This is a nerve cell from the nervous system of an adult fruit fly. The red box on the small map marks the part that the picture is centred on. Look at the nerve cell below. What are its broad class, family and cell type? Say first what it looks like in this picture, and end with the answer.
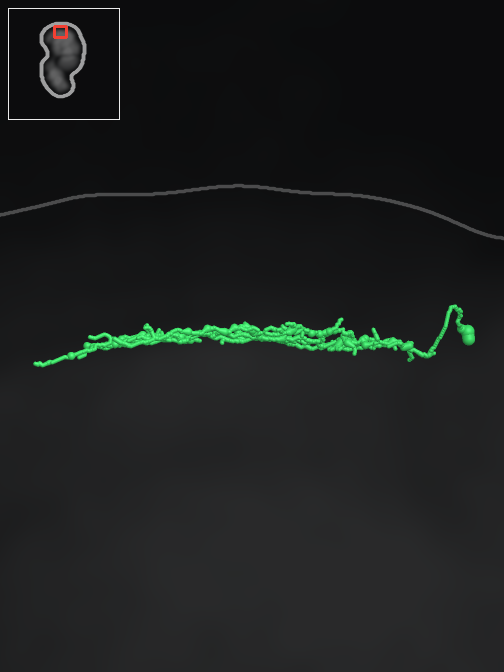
The cell body is on the right of the picture. In this view it is more than twice as wide as it is tall. It is an optic-lobe intrinsic neuron. Its family is Cm. The cell type is Cm22.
